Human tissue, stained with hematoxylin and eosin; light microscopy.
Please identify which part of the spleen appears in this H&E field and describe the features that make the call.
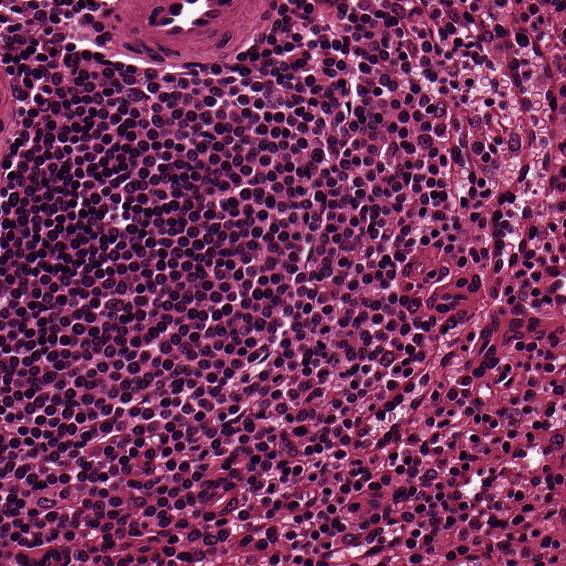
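Field: white pulp. Left and centre: diffuse sheet of densely packed small round cells, mostly with round dark nuclei and scant cytoplasm.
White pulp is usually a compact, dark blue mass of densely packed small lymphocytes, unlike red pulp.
Right side: elongated nuclei and pink fibres in curving streams. Pink stroma between cells: more visible lower right than left.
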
